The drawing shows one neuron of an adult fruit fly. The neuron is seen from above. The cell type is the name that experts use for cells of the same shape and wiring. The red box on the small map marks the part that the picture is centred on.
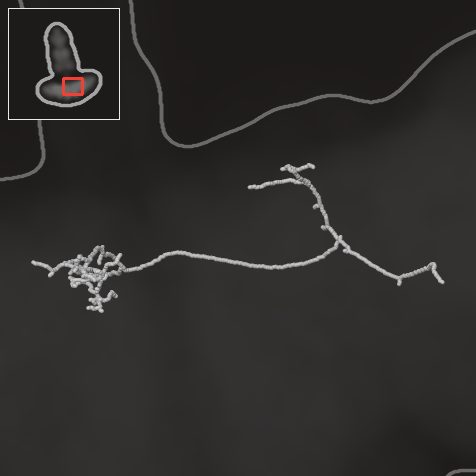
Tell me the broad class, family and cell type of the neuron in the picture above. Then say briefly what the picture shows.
Its broad class is central-brain intrinsic neuron. Its family is hemilineage LB19. It is of cell type PS335. In this view it is more than twice as wide as it is tall.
